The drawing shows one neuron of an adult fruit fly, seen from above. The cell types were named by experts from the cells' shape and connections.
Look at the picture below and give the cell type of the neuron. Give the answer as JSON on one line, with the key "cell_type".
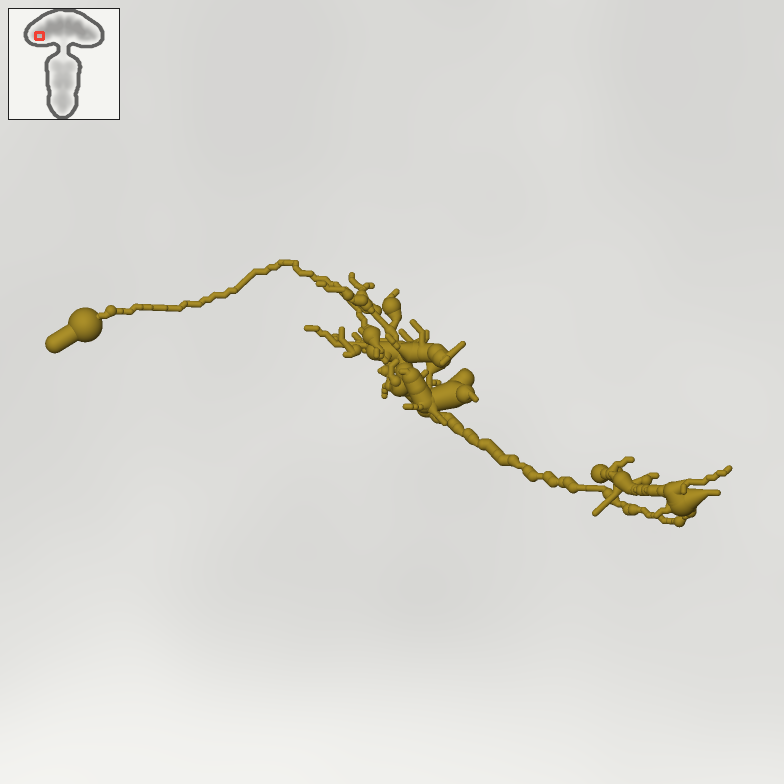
{"cell_type": "Mi9"}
